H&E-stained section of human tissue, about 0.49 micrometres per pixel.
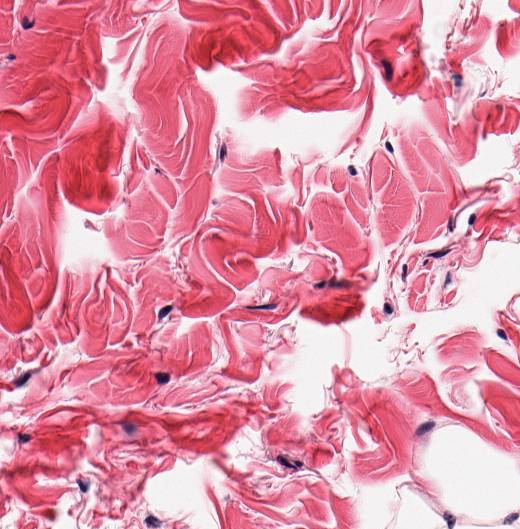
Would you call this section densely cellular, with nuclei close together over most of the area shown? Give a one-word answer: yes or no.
No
